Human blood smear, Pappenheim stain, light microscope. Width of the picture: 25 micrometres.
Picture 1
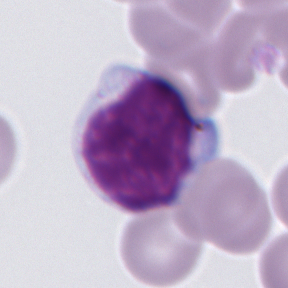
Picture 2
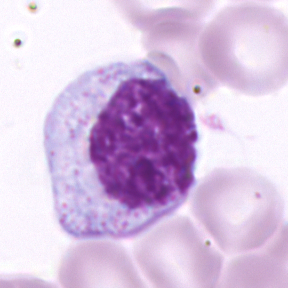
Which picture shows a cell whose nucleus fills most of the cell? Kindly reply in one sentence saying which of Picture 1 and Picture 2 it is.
It is the cell in picture 1 whose nucleus fills most of it.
